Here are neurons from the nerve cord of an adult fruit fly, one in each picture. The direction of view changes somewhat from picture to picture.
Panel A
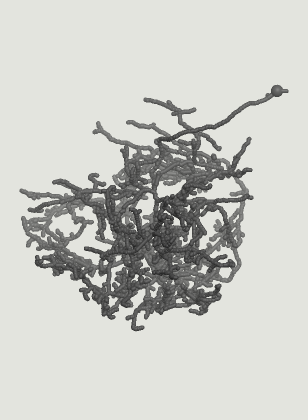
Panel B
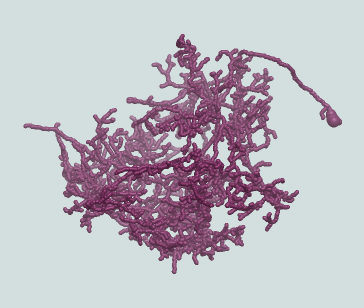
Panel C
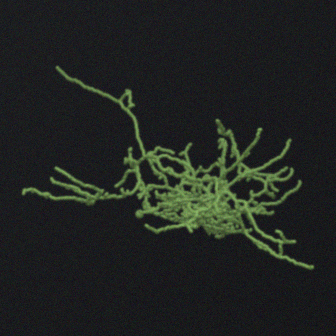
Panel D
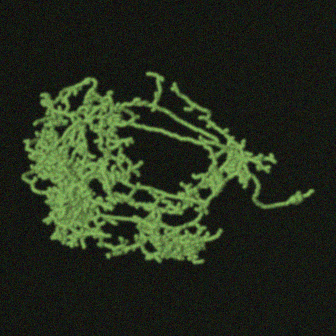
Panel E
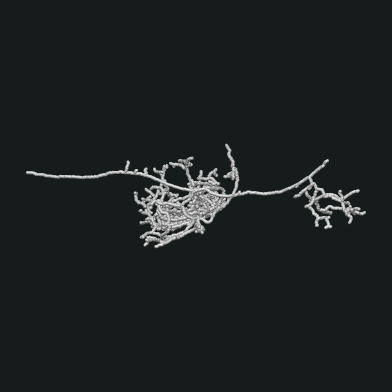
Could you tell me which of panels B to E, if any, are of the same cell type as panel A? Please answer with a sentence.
Panel B and panel D are of the same cell type.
